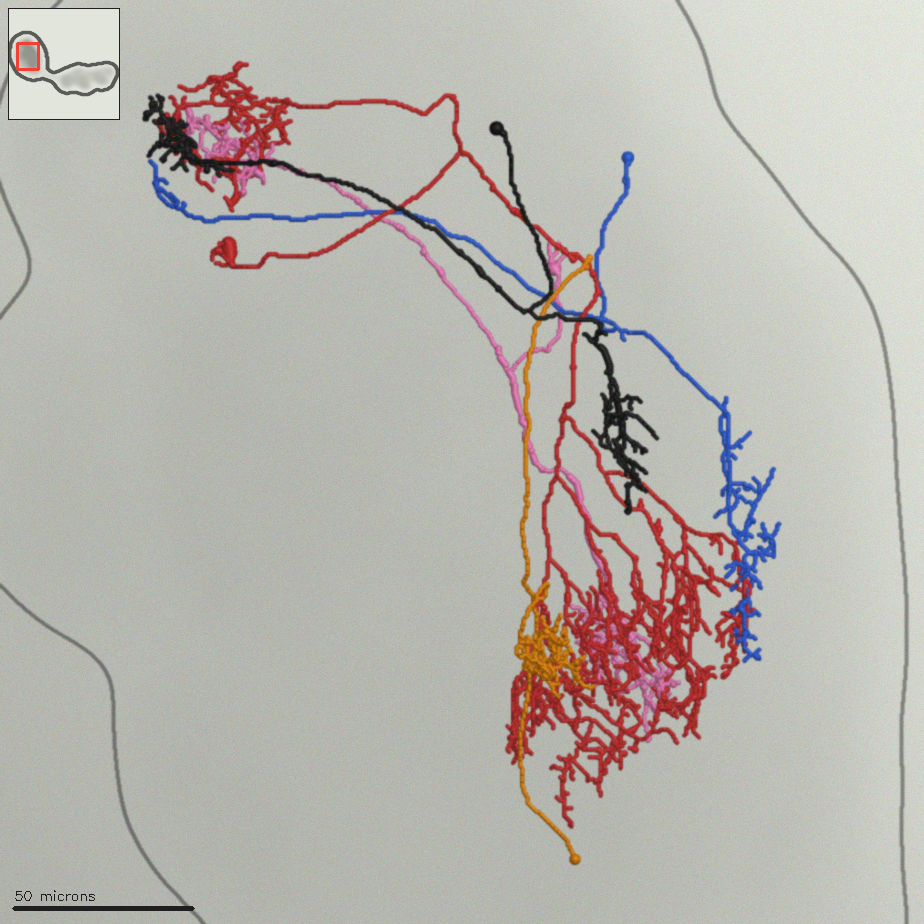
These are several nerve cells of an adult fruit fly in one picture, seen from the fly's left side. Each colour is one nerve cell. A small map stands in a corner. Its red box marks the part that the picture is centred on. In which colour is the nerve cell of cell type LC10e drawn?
blue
